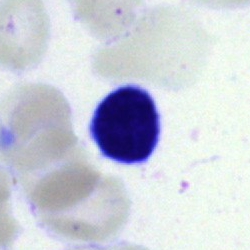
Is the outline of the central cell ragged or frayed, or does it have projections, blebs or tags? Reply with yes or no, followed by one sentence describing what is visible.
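No. The cell has a smooth, rounded outline.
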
